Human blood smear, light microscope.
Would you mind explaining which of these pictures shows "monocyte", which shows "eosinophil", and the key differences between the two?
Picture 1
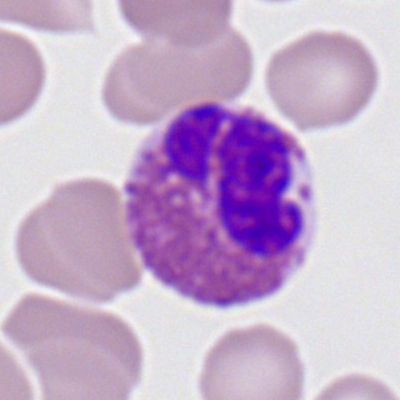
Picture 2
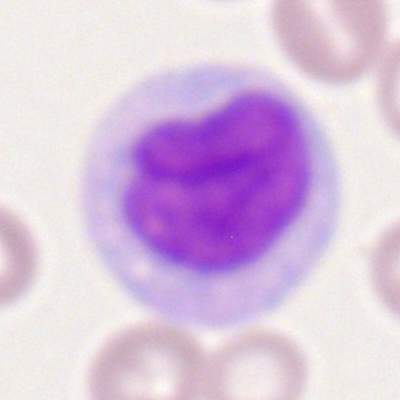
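Picture 1 is the eosinophil and picture 2 the monocyte. Each has a round, smooth outline.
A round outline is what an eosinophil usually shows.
The nuclei differ: the eosinophil's is divided into lobes, with dense, dark purple chromatin and no nucleoli in view, while the monocyte's is a single folded mass not split into separate lobes.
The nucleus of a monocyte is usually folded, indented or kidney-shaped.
In the eosinophil the cytoplasm is plentiful, taking up about half the cell, and is packed with pinkish-purple granules.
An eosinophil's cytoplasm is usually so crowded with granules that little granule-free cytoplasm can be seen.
The monocyte's cytoplasm is pale grey-blue, without coarse coloured granules, and forms a wider rim on the left of the nucleus than on the right.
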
